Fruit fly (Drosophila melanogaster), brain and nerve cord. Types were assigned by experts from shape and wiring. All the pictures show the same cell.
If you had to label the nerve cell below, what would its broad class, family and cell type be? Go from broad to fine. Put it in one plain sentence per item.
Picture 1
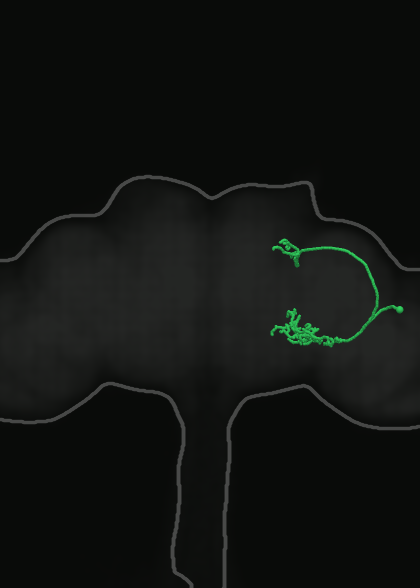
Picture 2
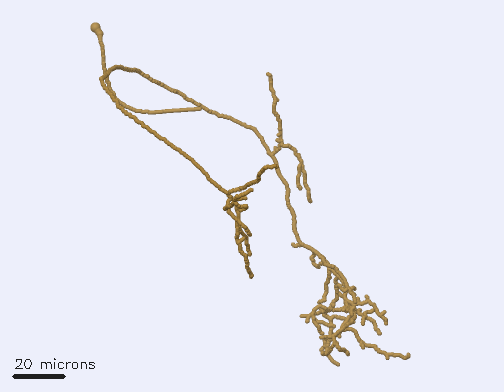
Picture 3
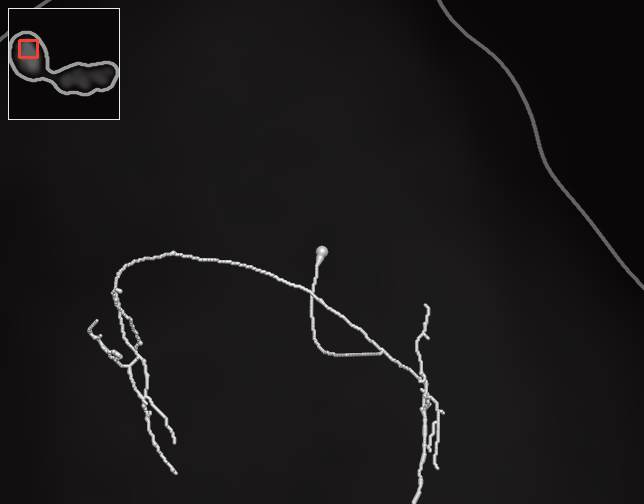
A central-brain intrinsic neuron of hemilineage SLPa&l1_lateral, type WED034.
